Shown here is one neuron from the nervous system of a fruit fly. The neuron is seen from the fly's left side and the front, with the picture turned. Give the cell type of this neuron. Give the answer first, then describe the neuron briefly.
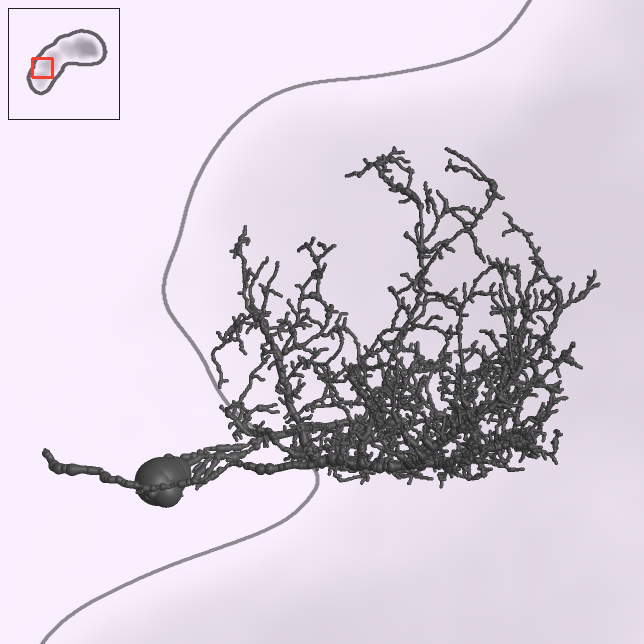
It is of cell type Sternal posterior rotator MN. It is a motor neuron of the nerve cord. The picture shows more than a hundred branch ends. In this view it is wider than it is tall.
